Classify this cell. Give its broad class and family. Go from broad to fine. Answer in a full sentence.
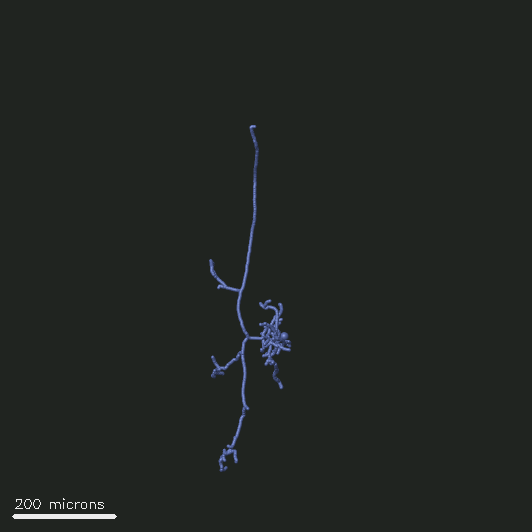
An ascending neuron of hemilineage 07B.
